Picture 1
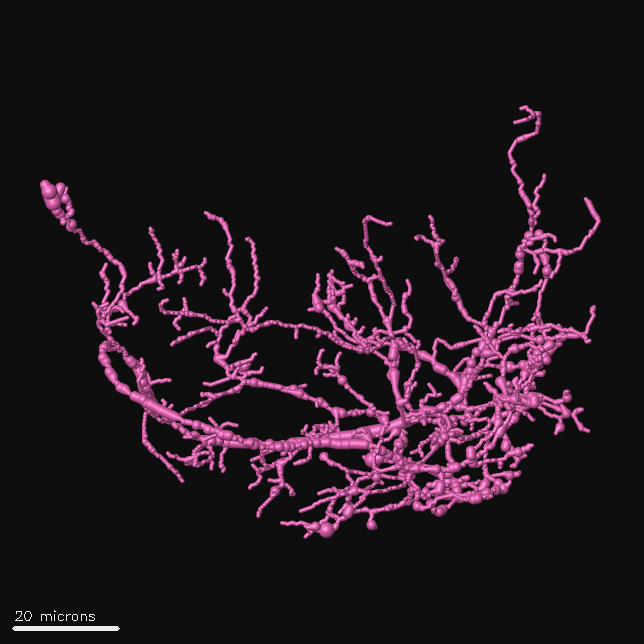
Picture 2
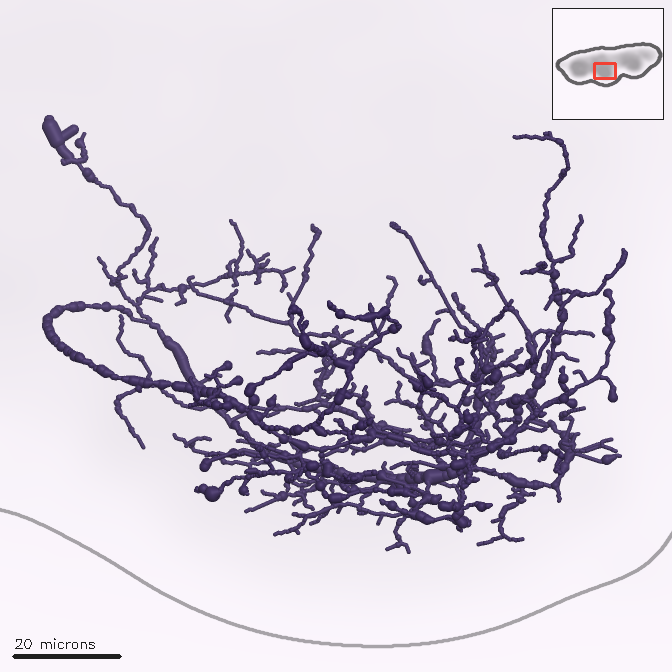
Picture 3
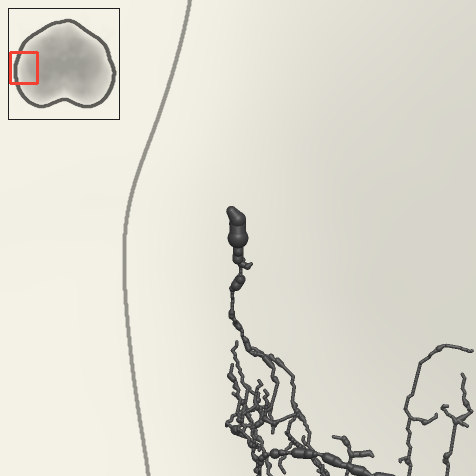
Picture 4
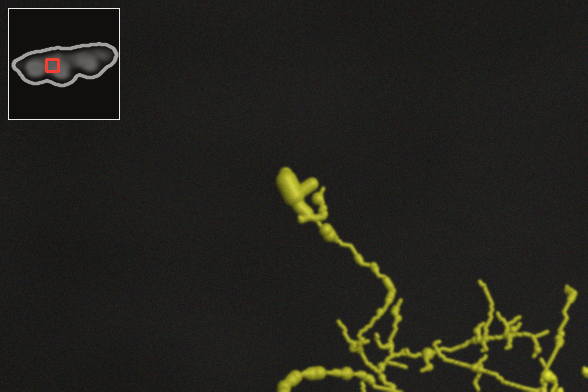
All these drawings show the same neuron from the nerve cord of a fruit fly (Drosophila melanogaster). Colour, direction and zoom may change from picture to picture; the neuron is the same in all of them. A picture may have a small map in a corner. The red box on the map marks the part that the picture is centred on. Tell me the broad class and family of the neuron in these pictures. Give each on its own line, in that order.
nerve-cord intrinsic neuron
hemilineage 09A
